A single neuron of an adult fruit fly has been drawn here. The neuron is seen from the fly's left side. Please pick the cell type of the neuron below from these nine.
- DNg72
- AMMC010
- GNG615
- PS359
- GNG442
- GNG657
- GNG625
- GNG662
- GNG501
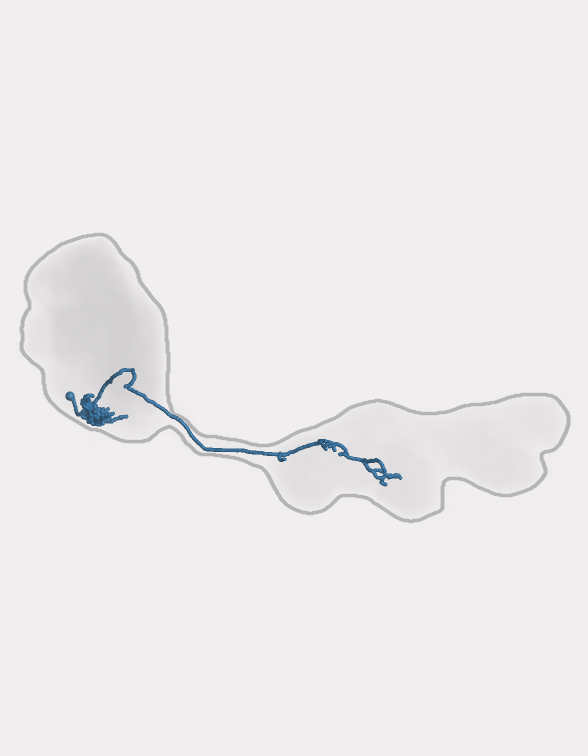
DNg72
